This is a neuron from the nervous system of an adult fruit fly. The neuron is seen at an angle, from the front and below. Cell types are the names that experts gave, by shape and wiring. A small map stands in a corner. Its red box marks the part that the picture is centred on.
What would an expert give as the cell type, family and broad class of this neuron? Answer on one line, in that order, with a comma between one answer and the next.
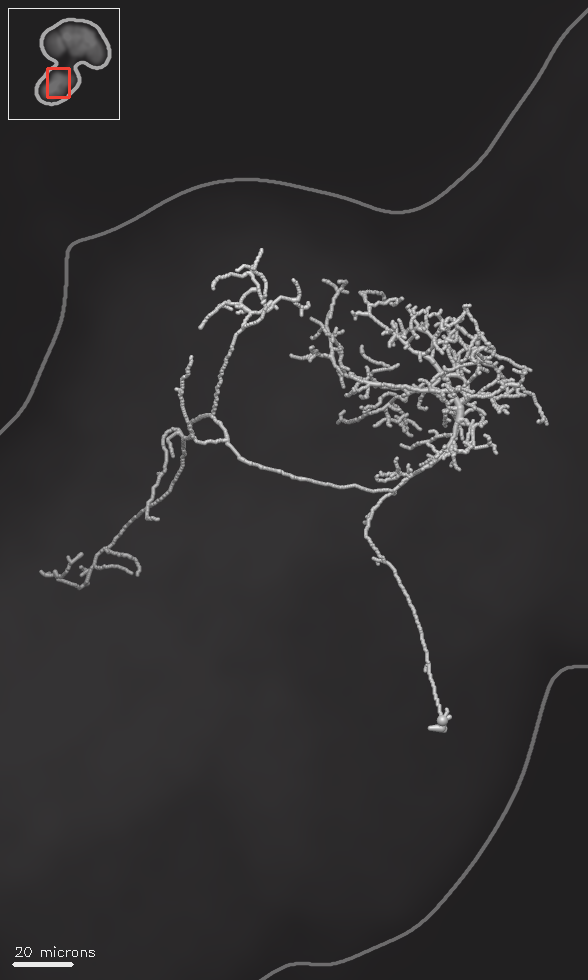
IN07B047, hemilineage 07B, nerve-cord intrinsic neuron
